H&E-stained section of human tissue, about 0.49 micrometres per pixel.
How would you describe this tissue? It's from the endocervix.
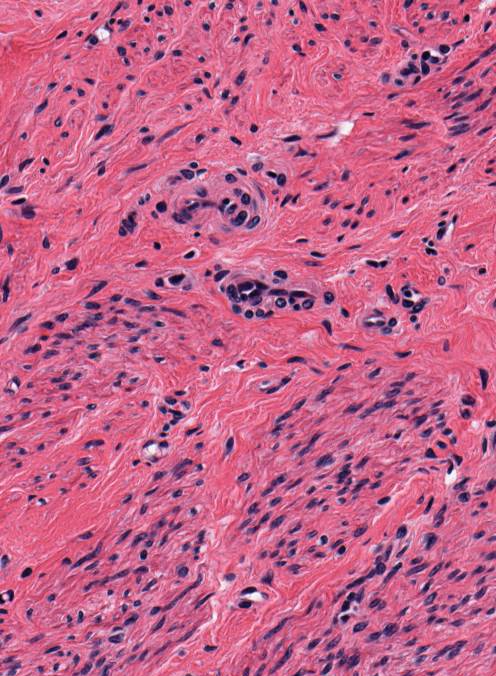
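Field composed entirely of spindle cells scattered in pink collagenous stroma. Cellularity greater in lower half than upper half. Spindle cells: scant cytoplasm, borders indistinct against collagen. Stroma: dense, wavy, eosinophilic collagen bundles.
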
